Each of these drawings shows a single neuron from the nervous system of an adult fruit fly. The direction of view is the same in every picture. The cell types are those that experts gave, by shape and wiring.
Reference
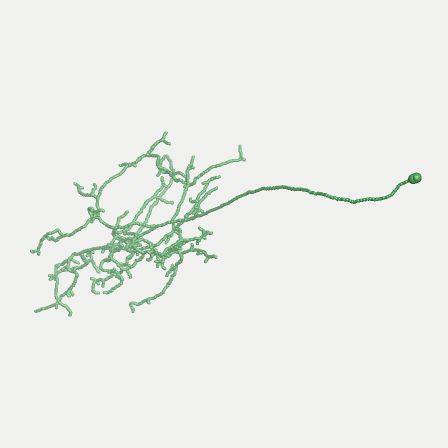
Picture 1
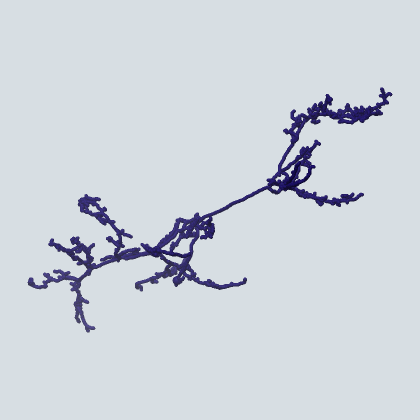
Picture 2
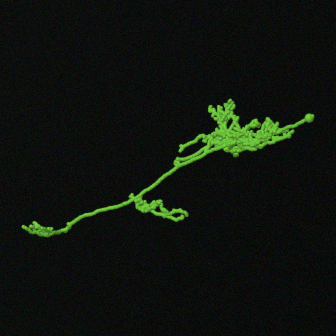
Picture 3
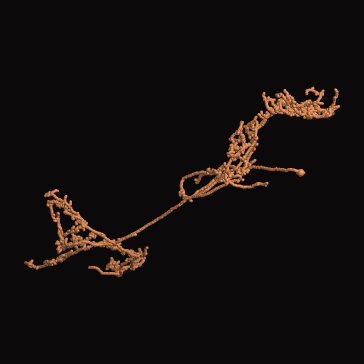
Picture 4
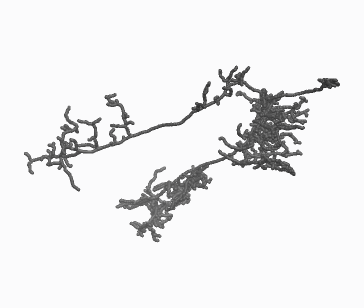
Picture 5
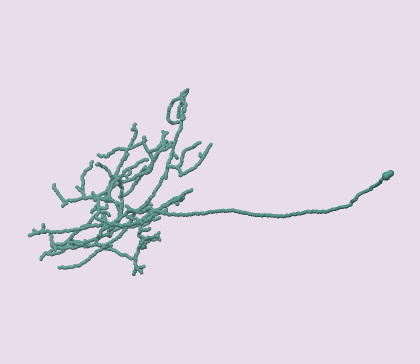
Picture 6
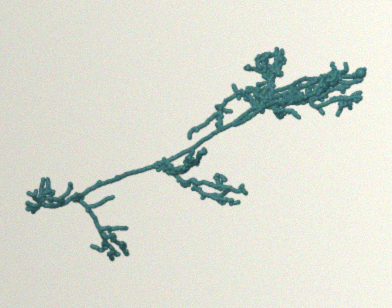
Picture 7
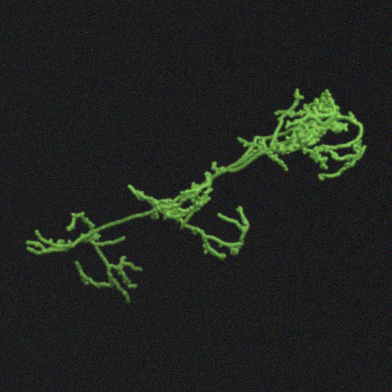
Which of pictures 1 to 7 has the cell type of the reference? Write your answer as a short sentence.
Picture 5 is of the same cell type.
